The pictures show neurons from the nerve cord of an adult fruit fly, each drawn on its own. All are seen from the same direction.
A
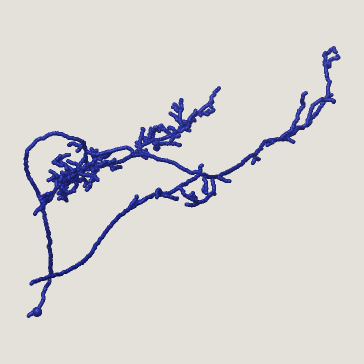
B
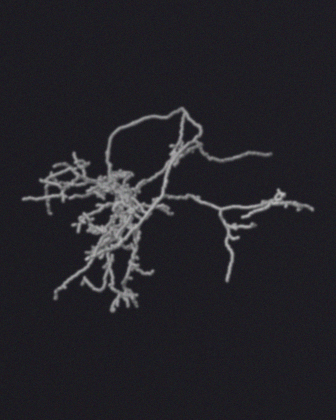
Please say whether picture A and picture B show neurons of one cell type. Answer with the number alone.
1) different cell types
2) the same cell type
1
